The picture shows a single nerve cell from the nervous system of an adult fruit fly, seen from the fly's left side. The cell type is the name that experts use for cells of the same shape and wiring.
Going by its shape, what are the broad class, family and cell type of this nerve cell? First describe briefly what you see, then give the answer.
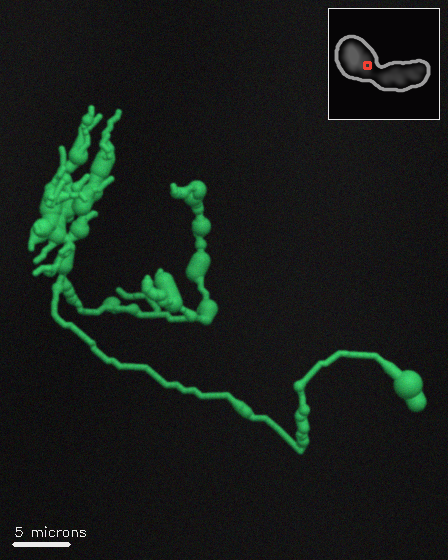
From left to right in the picture it spans about 35 microns. In this view it is about as wide as it is tall. This is an optic-lobe intrinsic neuron. The family is T. It is of cell type T5b.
